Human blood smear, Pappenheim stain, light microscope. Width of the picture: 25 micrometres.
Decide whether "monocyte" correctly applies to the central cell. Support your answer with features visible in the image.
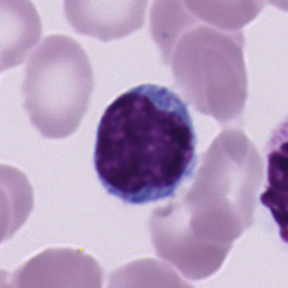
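The cell has a smooth outline without projections, and a red cell lies against its right side. Its nucleus is round in outline, about 9 micrometres across, and fills about 80% of the cell's area. The chromatin is coarse and clumped, and no nucleolus can be seen. The cytoplasm is pale blue and contains no vacuoles. The pale blue cytoplasm, the coarse clumped chromatin, the nucleus filling most of the cell and the absence of a visible nucleolus all agree with a typical lymphocyte.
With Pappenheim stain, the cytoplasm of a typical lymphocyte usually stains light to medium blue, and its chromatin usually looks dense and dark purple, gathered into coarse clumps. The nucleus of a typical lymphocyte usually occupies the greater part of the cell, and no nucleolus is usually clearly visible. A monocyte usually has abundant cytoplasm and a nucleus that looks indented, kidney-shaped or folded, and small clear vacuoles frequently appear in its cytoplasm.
Against monocyte, therefore, stand the nucleus taking up about 80% of the cell, its round rather than indented outline, and the cytoplasm without vacuoles. The name monocyte does not fit; the cell is a typical lymphocyte.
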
